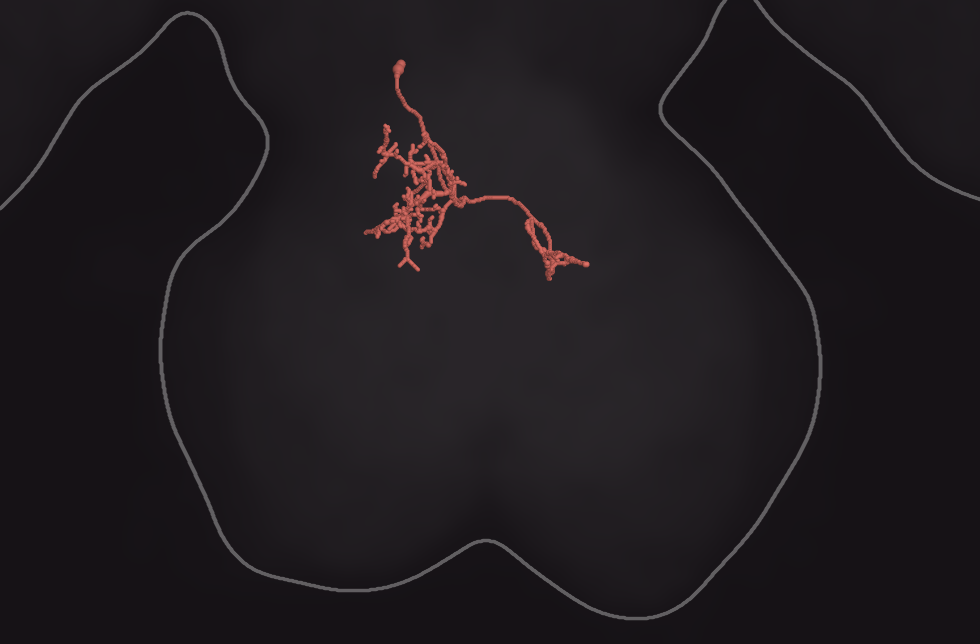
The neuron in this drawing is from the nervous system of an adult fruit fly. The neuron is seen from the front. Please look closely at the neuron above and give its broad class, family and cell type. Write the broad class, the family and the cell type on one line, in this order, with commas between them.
nerve-cord intrinsic neuron, hemilineage 07B, IN07B092_a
